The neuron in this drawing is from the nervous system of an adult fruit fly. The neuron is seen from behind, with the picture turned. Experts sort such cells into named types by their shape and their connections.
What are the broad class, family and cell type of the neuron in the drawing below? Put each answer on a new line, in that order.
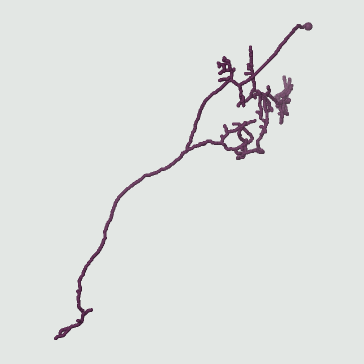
central-brain intrinsic neuron
hemilineage LHp2
CB3548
